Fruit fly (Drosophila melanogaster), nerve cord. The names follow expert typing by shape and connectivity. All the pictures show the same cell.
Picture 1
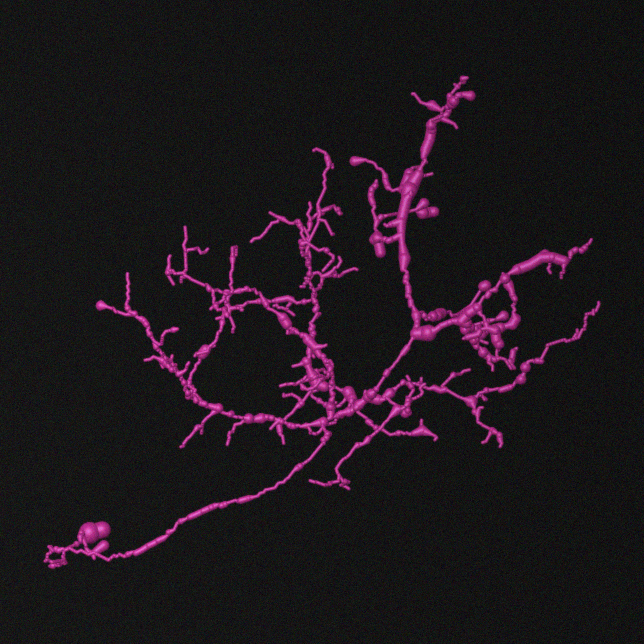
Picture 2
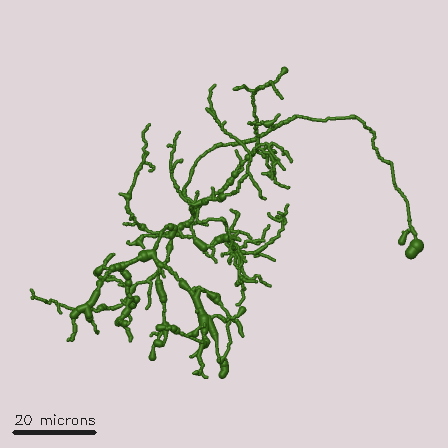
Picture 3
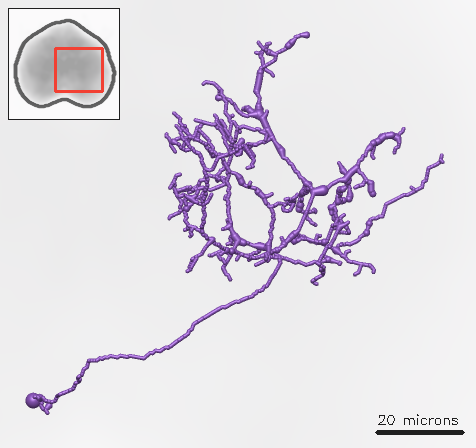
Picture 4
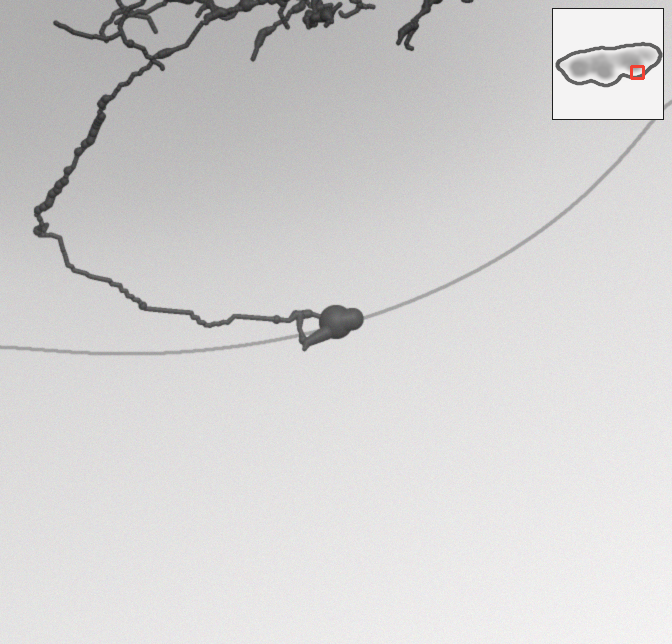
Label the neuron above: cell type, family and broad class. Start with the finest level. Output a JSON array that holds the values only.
["IN13B062", "hemilineage 13B", "nerve-cord intrinsic neuron"]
